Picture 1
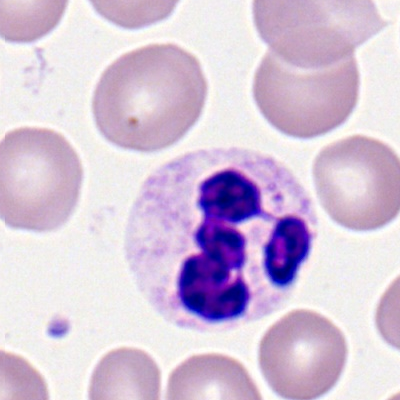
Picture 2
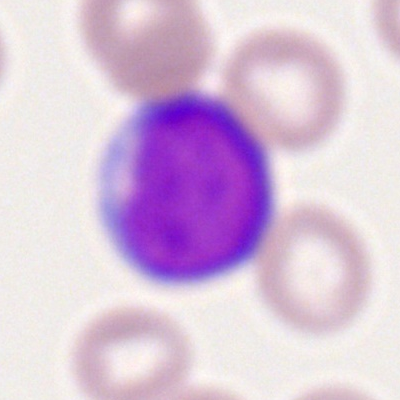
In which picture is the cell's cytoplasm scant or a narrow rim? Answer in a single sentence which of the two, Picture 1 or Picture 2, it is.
Picture 2 has the cell whose cytoplasm is scant.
